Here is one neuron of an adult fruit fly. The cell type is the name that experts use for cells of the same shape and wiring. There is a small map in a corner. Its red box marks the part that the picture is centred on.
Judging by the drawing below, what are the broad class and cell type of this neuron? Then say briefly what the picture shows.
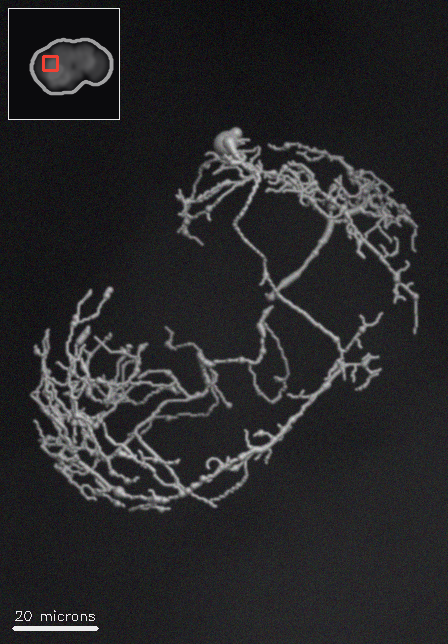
Its broad class is nerve-cord intrinsic neuron. The cell type is INXXX285. By the scale bar it is about 95 microns wide in this view. As drawn here it is about as wide as it is tall.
